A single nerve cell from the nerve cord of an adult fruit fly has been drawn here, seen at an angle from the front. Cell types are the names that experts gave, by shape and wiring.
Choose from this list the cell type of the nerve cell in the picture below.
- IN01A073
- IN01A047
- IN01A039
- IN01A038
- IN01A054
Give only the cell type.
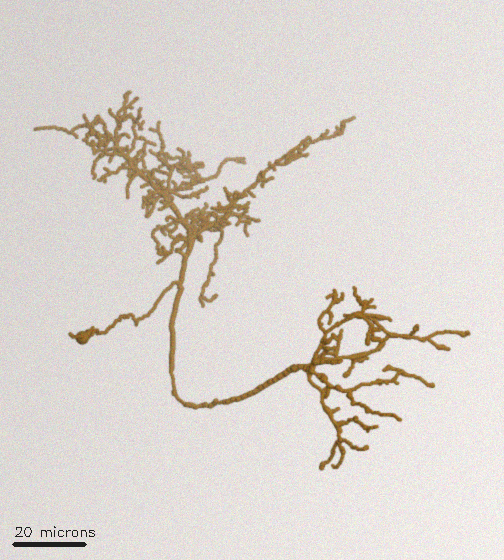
IN01A038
